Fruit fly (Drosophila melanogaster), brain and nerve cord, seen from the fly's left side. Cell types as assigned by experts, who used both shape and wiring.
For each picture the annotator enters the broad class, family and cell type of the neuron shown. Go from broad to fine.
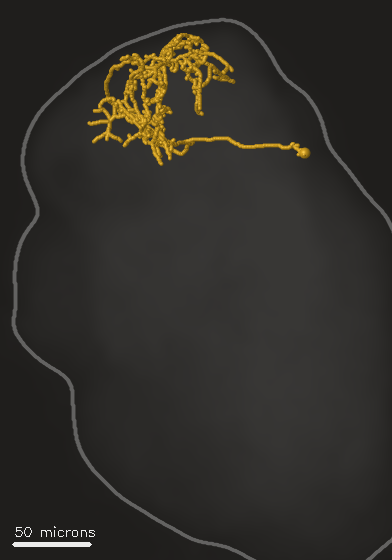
central-brain intrinsic neuron; hemilineage SMPpv2_dorsal; SMP276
